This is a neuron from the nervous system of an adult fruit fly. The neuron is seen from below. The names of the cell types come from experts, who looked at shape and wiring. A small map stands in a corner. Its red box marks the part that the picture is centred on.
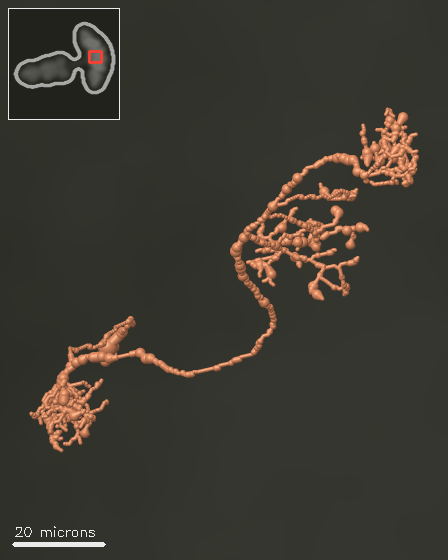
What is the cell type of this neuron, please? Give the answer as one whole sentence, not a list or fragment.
The cell type PFNd includes this neuron.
